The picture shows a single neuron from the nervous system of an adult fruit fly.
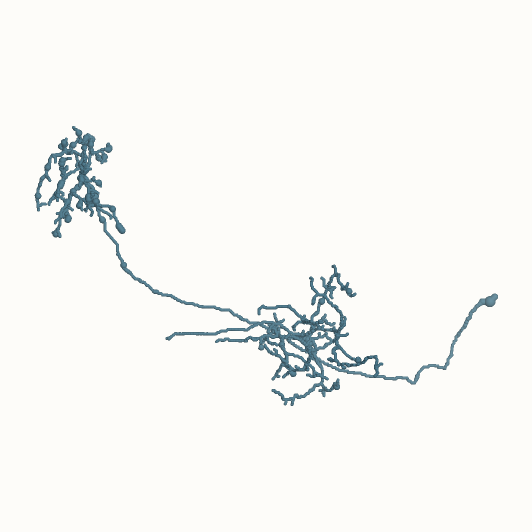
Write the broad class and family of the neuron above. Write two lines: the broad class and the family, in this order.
central-brain intrinsic neuron
hemilineage DL1_ventral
